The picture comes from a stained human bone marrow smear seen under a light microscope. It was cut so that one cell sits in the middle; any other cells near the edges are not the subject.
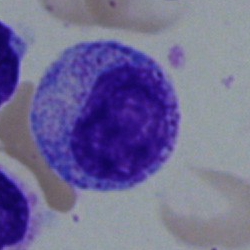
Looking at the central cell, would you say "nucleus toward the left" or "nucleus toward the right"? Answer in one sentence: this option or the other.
Most of its cytoplasm is found to the left of its nucleus.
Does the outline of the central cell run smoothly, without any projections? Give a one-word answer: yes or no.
Yes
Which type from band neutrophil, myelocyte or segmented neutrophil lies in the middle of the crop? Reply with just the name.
myelocyte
